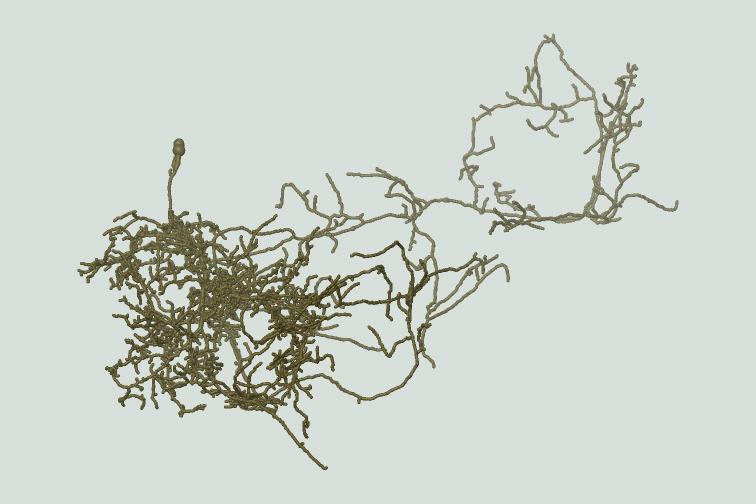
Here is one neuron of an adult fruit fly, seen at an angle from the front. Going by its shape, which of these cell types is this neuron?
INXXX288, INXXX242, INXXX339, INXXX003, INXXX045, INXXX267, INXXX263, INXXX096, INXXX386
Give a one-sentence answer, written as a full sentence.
This neuron is a cell of type INXXX003.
